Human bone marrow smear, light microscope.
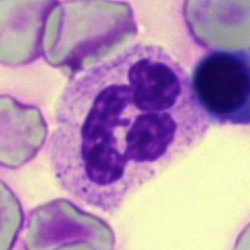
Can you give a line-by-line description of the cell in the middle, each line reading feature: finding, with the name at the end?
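Outline: roughly round, smooth edge
Nucleus: several separate lobes, not one solid mass
Nucleoli: none seen
Cytoplasm: fine, small granules, evenly spread throughout
Name: segmented neutrophil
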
